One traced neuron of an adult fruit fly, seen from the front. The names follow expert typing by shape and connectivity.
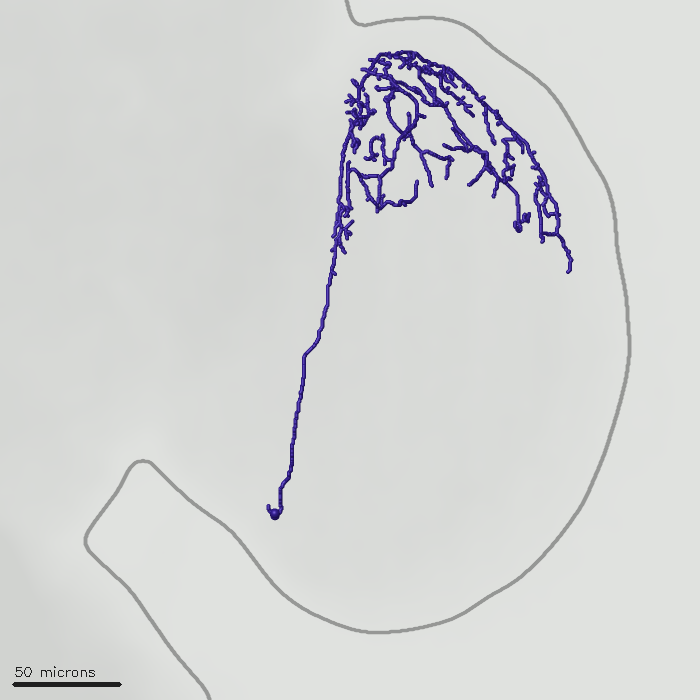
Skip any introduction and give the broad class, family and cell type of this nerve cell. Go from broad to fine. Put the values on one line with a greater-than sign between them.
optic-lobe intrinsic neuron > Cm > Cm-DRA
